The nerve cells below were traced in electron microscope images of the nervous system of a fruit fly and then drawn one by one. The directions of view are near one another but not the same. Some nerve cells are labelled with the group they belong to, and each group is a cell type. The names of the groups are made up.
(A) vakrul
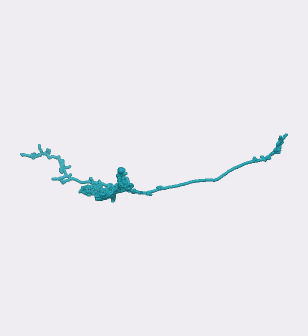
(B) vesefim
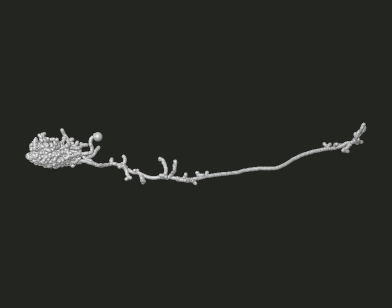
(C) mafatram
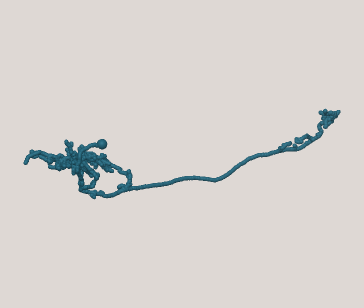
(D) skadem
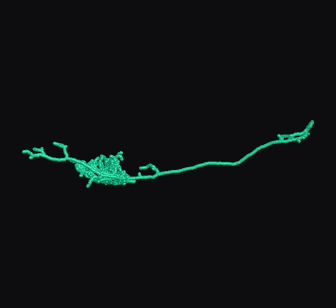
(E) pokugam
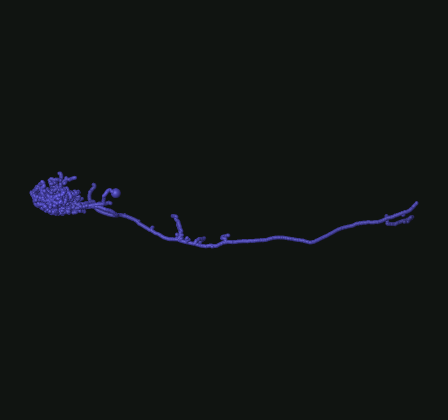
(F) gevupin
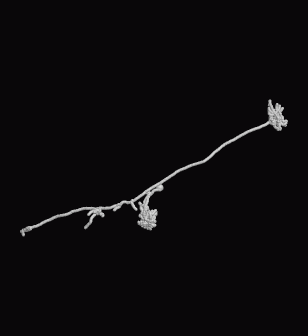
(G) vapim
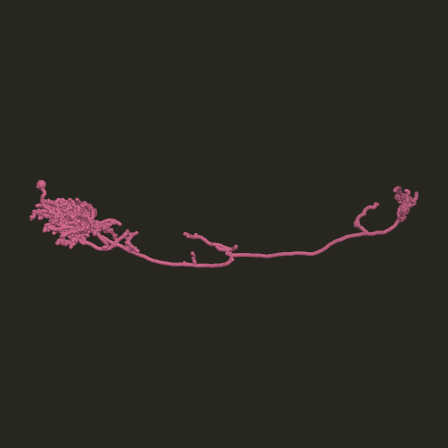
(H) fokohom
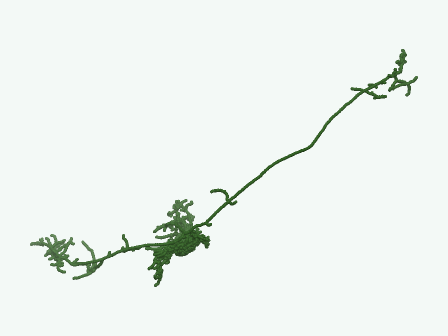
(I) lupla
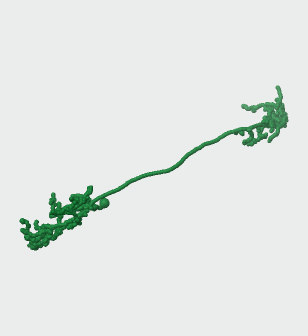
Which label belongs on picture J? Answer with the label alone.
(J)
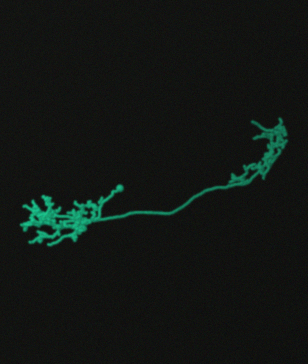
lupla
